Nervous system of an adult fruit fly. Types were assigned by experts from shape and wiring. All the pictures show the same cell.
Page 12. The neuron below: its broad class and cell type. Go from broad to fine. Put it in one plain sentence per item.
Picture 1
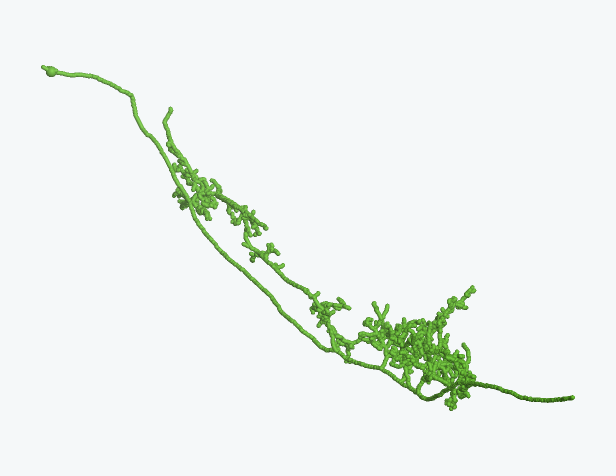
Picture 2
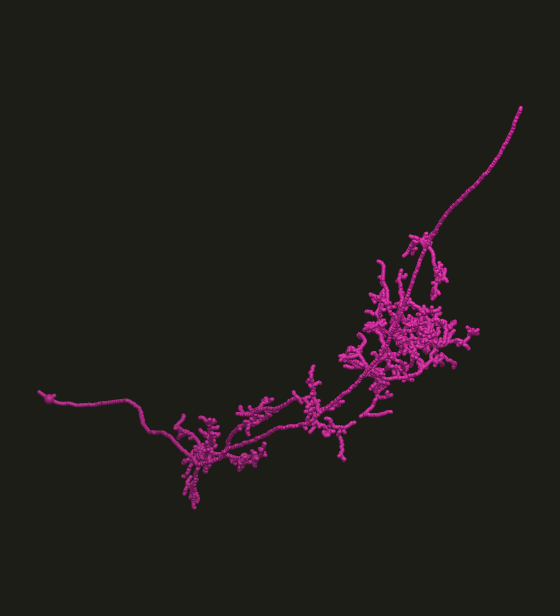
An ascending neuron, type ANXXX102.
